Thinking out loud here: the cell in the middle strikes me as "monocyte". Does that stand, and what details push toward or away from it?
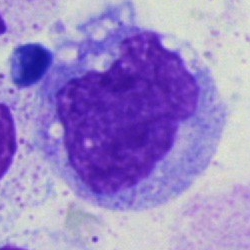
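Pale greyish-blue cytoplasm is the first thing I notice, and it points me toward monocyte rather than metamyelocyte.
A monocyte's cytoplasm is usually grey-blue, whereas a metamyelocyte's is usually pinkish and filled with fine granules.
Several small clear vacuoles lie in the cytoplasm above and to the left of the nucleus, which again suits monocyte.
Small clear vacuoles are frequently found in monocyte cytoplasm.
The nucleus is large, with an irregular, knobbly outline, and it sits toward the upper left, leaving a broader band of cytoplasm on the right and lower side. The chromatin is dense purple with a mottled texture. Along its top edge the cell outline is ragged and irregular. Putting it together, monocyte fits.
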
